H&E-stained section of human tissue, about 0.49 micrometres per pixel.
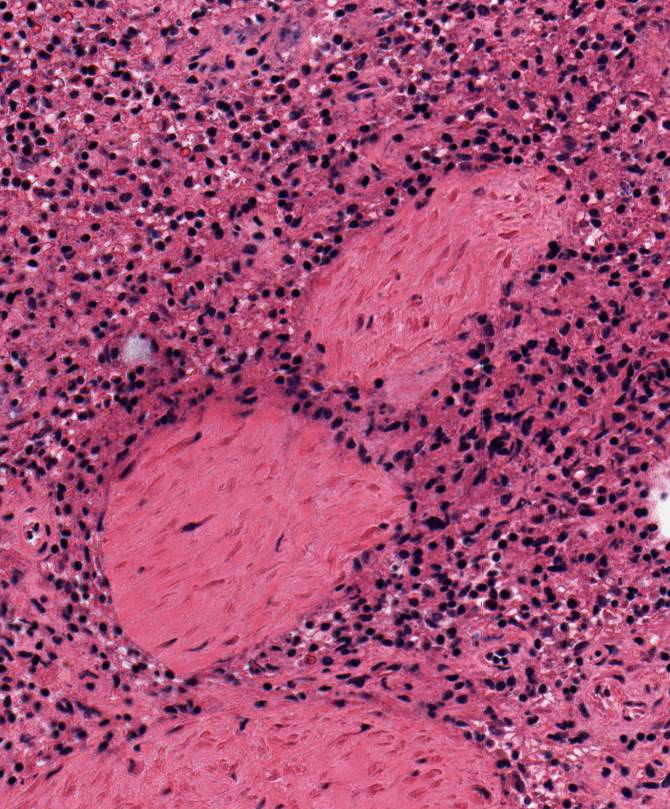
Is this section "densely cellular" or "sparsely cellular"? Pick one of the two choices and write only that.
Densely cellular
